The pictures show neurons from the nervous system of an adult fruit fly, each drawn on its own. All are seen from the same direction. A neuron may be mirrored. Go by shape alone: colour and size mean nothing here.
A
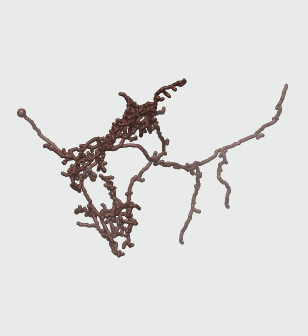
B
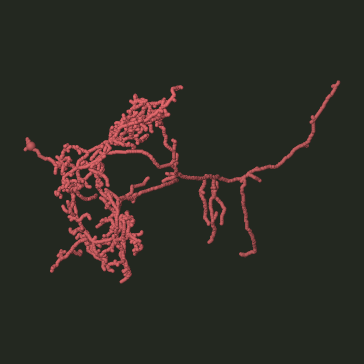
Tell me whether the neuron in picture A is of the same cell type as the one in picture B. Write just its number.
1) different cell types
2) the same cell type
2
